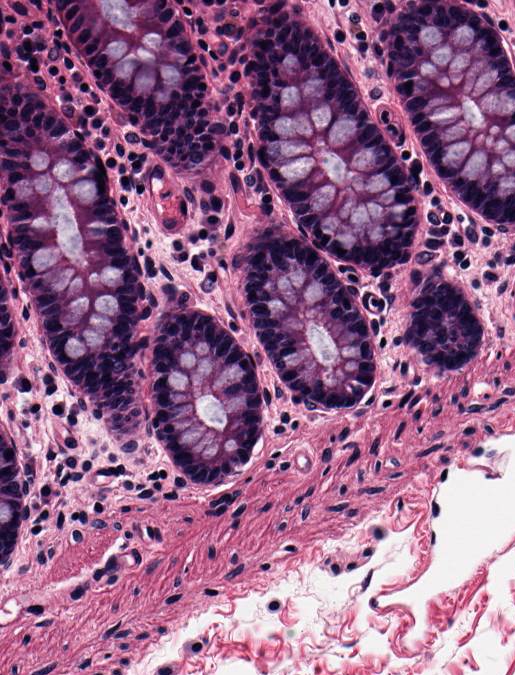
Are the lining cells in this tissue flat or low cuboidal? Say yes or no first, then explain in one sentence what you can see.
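No. Each gland is lined by a single layer of columnar cells whose dark nuclei sit at the outer, basal edge.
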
